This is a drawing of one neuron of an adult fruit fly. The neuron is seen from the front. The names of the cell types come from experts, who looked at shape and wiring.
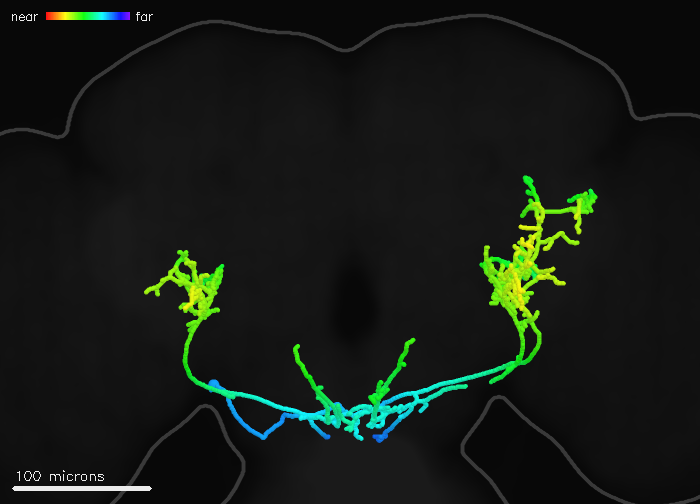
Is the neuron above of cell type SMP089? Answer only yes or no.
no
